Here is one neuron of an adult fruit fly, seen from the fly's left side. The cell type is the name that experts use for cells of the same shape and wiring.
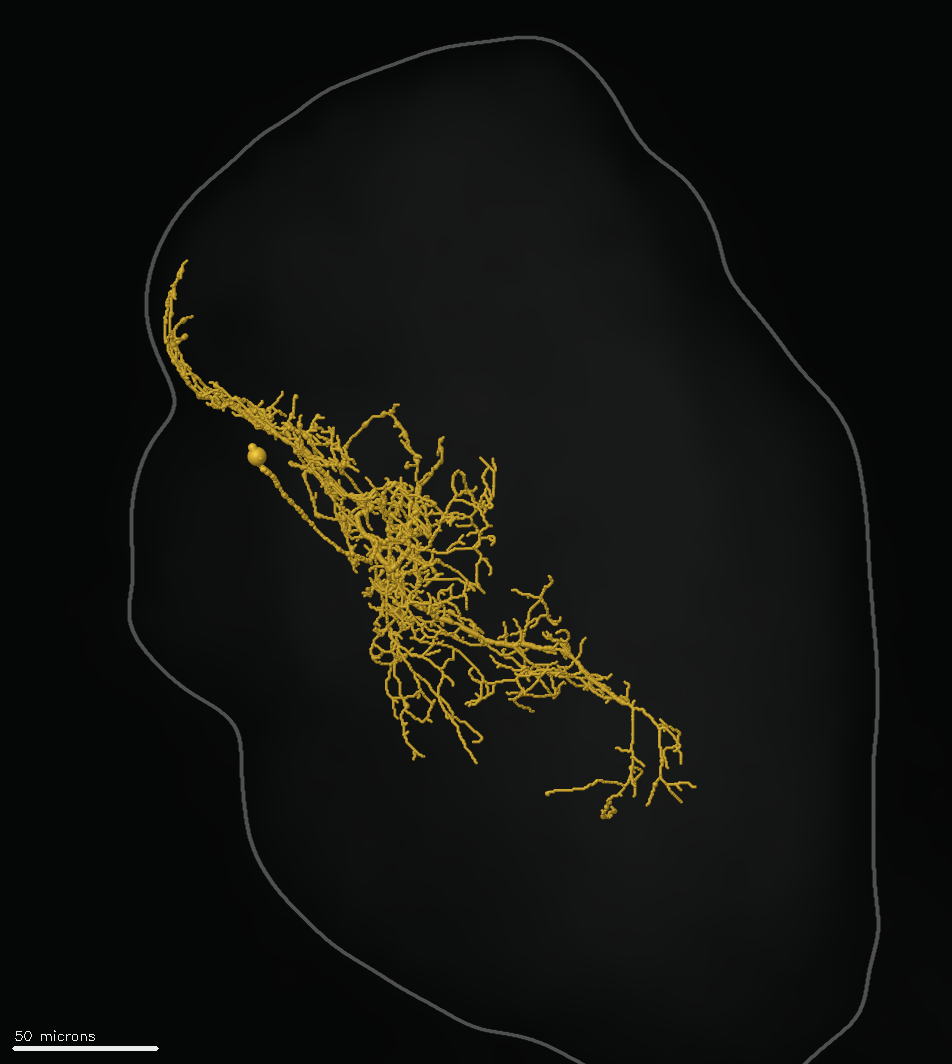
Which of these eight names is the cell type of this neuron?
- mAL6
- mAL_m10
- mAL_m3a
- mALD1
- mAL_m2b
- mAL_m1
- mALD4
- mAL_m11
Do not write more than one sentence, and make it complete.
This neuron counts as a member of the cell type mALD4.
